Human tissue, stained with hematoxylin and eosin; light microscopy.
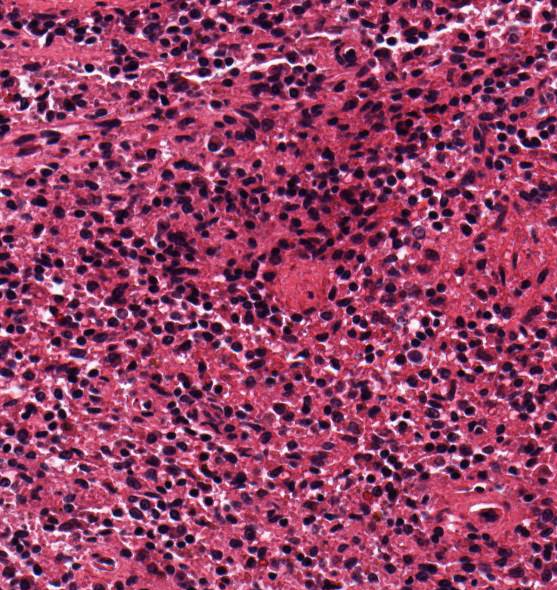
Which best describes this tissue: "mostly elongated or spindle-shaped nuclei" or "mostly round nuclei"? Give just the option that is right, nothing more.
Mostly round nuclei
